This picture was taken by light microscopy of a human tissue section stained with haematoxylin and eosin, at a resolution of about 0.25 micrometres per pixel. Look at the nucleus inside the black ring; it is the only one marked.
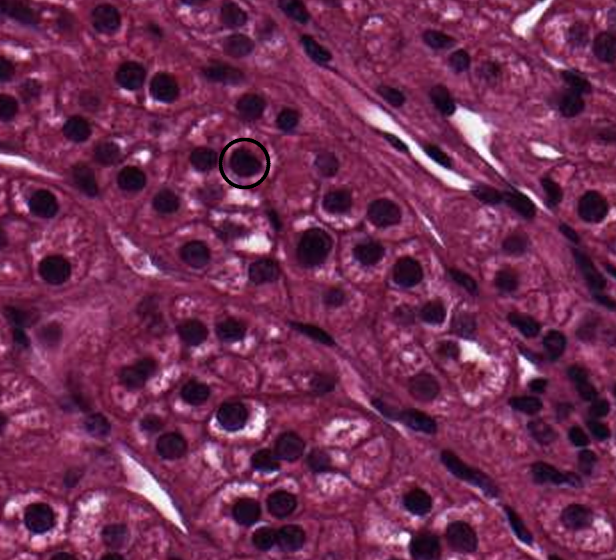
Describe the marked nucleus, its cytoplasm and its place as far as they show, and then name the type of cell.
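The nucleus stains dark and fairly evenly throughout. The cytoplasm is pink and bubbly, with small clear spaces, most visible on the side below the nucleus. The cell lies closely packed within a group of cells that each have a round dark nucleus, with no lumen between them. Type of cell: adrenal cortical cell.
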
